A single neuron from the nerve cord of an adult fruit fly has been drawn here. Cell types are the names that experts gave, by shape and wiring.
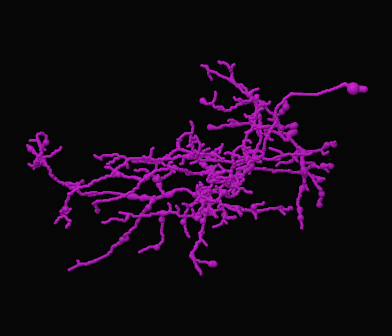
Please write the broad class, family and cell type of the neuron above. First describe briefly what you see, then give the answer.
The picture shows dozens of branch ends. As drawn here it is wider than it is tall. This is a nerve-cord intrinsic neuron. The family is hemilineage 13B. It is of cell type IN13B068.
